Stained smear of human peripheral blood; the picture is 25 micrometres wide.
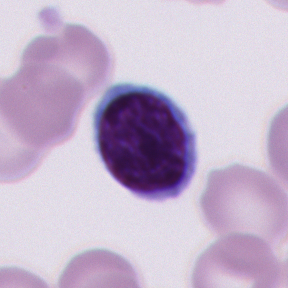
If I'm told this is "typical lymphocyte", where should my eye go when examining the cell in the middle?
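Here the nucleus fills about 80% of the cell's area, which suits a typical lymphocyte.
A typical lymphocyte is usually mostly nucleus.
The cytoplasm, which is blue, makes only a thin rim around the nucleus.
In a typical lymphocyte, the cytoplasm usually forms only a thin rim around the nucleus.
The nucleus itself is oval, about 9 by 7 micrometres, with no indentation or lobes, and its chromatin is dark purple and coarsely clumped.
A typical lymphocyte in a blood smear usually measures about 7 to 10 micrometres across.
This cell measures about 11 by 9 micrometres, so its longer dimension runs a little past that range, the one point that sits less comfortably with the name.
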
